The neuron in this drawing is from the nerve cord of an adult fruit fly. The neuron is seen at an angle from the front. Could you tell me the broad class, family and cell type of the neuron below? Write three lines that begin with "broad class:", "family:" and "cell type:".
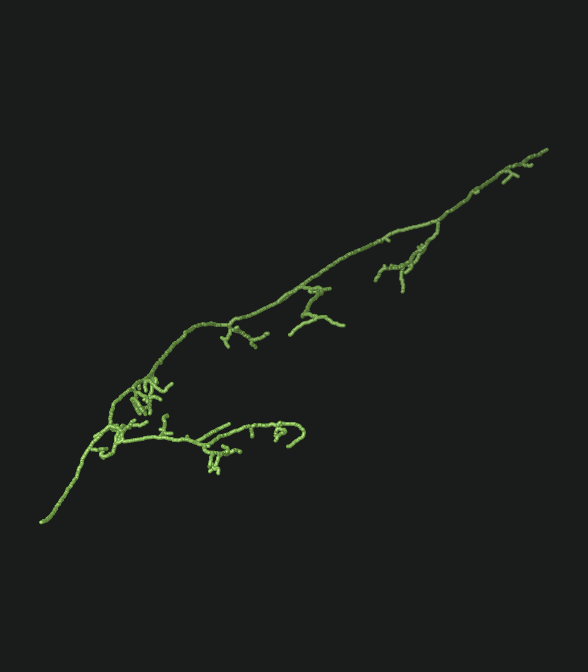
broad class: descending neuron
family: hemilineage LB19
cell type: DNg76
